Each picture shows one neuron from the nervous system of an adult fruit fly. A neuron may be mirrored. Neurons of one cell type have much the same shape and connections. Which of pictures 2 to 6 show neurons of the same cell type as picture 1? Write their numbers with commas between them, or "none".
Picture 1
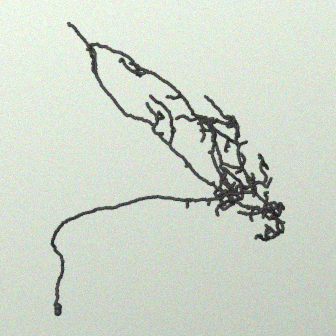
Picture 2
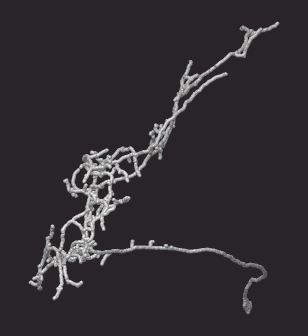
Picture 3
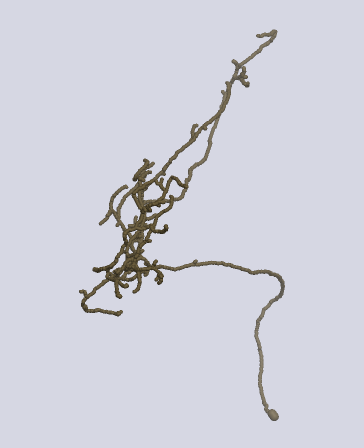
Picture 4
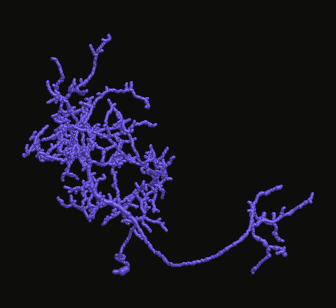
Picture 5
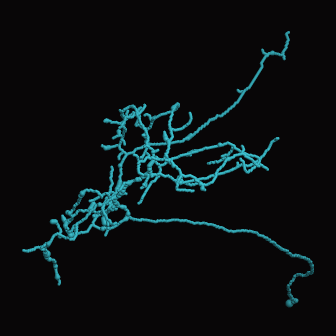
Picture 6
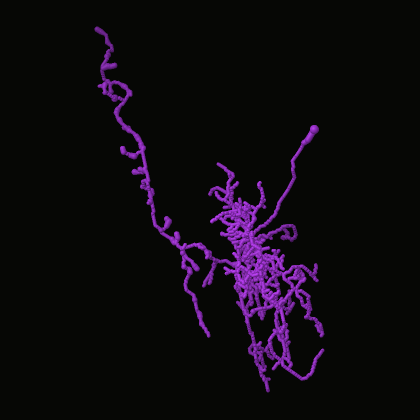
2, 3, 5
